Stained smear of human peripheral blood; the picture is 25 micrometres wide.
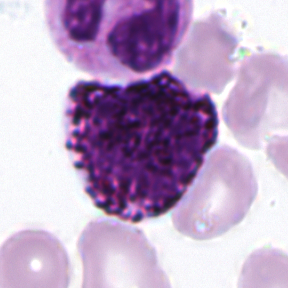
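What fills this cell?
Coarse, dark purple-black granules, densely packed and spread evenly over the whole cell.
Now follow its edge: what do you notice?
Single round granules stand out there, so the margin looks beaded.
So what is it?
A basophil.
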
